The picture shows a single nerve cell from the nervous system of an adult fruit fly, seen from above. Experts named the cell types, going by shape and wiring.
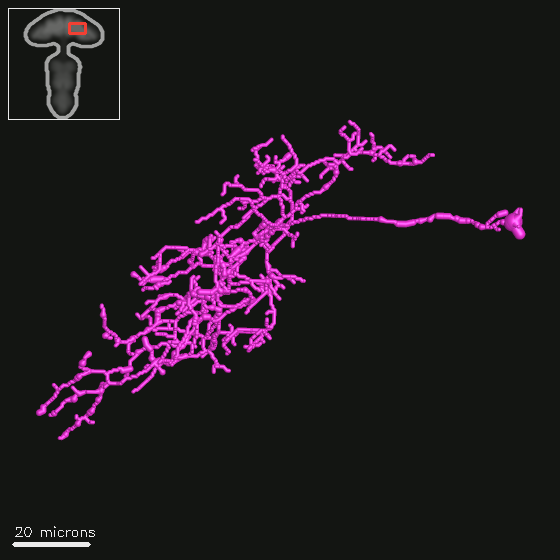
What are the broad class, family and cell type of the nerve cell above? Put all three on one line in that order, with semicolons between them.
central-brain intrinsic neuron; hemilineage SLPal1; PLP007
